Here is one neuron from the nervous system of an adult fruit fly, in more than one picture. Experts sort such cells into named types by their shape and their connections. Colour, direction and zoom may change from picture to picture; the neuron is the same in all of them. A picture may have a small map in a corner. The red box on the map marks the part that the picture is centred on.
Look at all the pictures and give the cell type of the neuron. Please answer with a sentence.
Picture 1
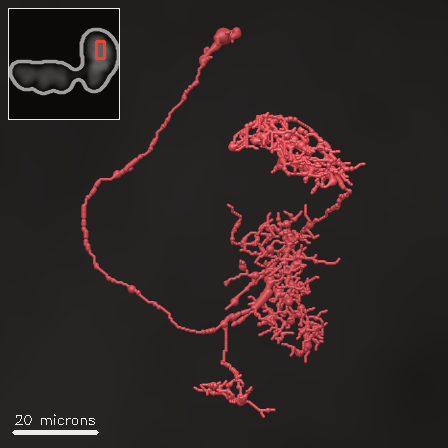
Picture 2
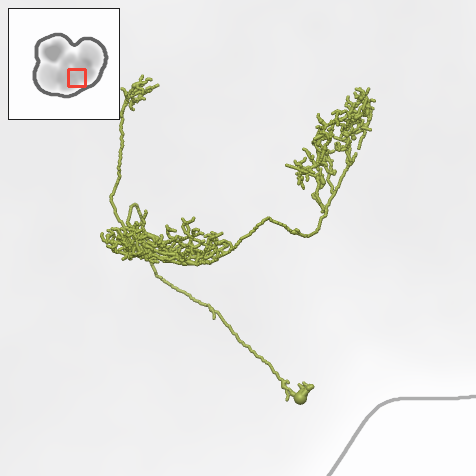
The cell type is hDeltaF.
